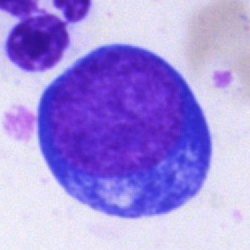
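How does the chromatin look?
Finely granular, spread evenly through the nucleus.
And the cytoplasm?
Deep, intense blue, widest in the band below the nucleus, with a pale, mottled zone just under the nucleus.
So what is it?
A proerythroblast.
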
